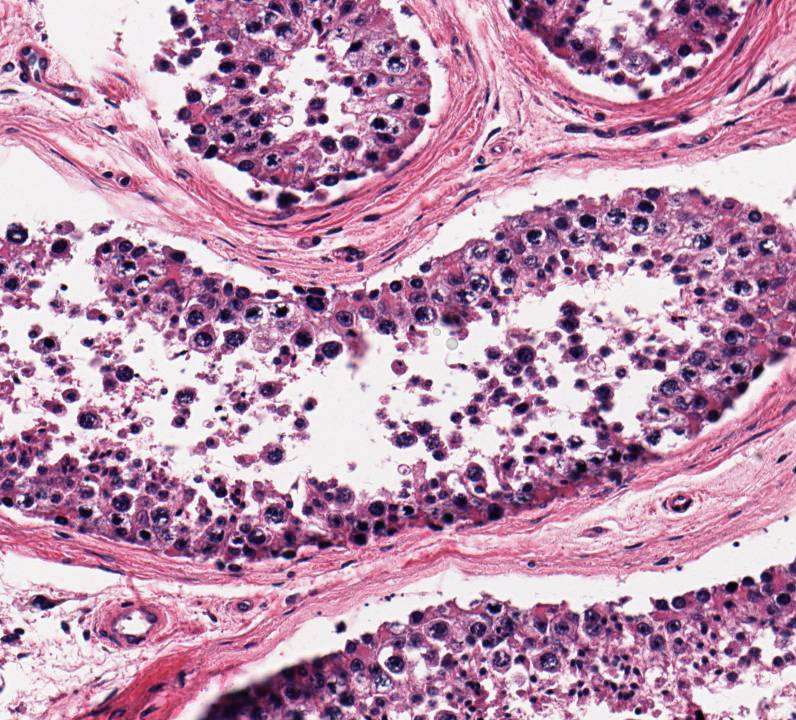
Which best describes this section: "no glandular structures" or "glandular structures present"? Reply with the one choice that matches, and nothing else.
Glandular structures present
